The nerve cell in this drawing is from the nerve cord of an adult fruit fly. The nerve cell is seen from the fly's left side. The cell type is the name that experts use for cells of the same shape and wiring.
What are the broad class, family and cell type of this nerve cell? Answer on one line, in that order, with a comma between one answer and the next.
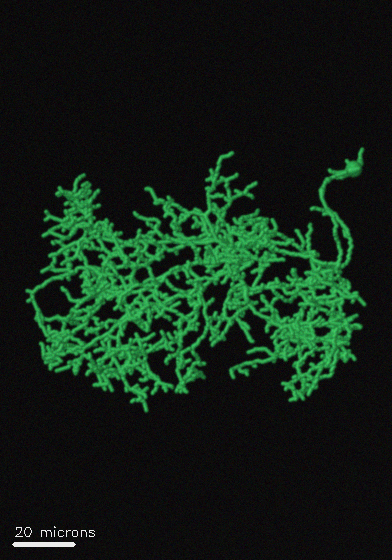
nerve-cord intrinsic neuron, hemilineage 21A, IN21A014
